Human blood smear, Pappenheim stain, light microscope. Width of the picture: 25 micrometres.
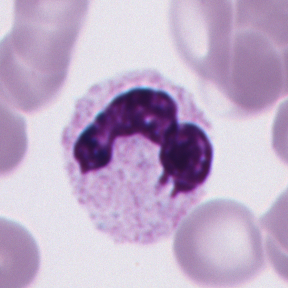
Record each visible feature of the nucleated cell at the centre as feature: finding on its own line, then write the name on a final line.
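Nuclear shape: curved band arching across the upper half, hollow side facing down
Nuclear division: a narrowing into a longer left part and a rounder right part
Chromatin: dense, dark purple, coarsely clumped
Granules: fine, pinkish-lilac, spread evenly through the cytoplasm
Cell type: segmented neutrophil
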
